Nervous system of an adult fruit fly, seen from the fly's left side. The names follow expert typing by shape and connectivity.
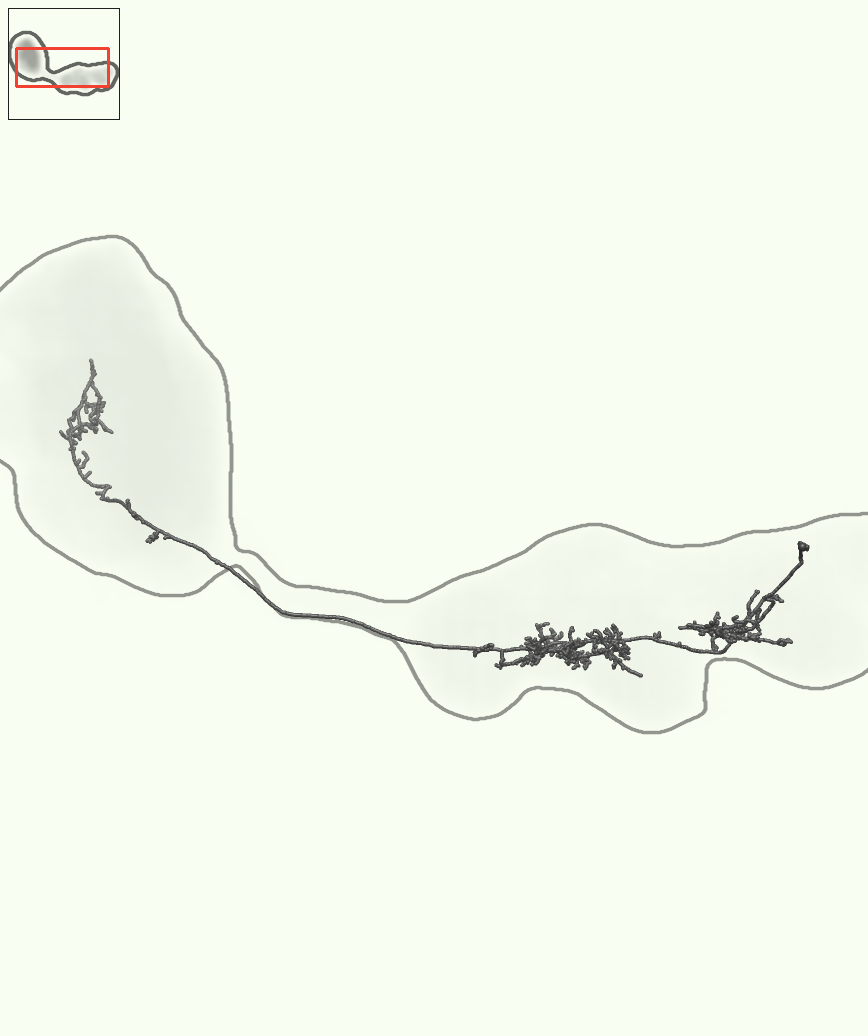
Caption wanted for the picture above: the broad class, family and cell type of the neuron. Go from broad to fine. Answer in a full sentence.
An ascending neuron of hemilineage 09B, type AN09B027.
